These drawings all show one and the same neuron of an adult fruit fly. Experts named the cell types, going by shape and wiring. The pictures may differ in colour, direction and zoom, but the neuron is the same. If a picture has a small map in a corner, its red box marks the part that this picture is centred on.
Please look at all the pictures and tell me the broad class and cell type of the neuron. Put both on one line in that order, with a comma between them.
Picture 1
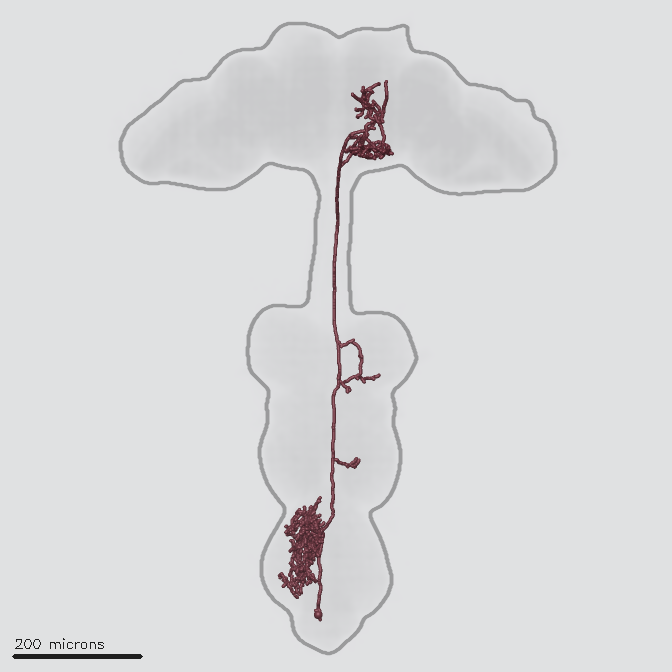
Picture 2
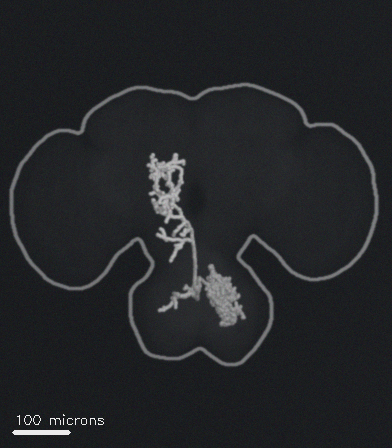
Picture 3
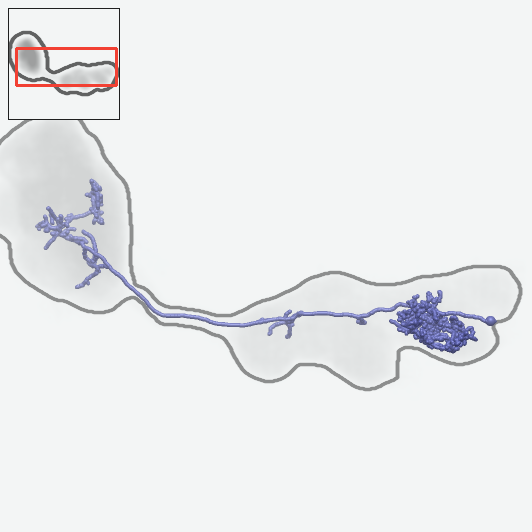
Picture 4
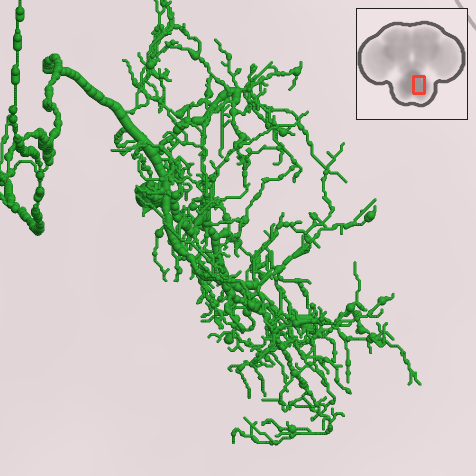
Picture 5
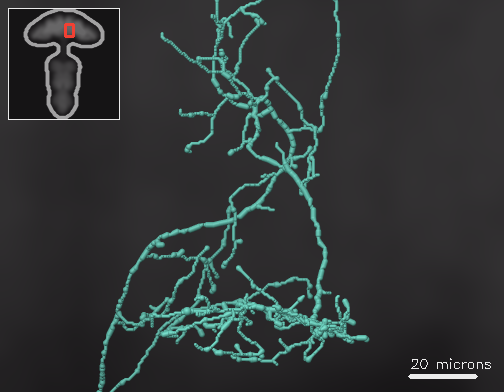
ascending neuron, ANXXX094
